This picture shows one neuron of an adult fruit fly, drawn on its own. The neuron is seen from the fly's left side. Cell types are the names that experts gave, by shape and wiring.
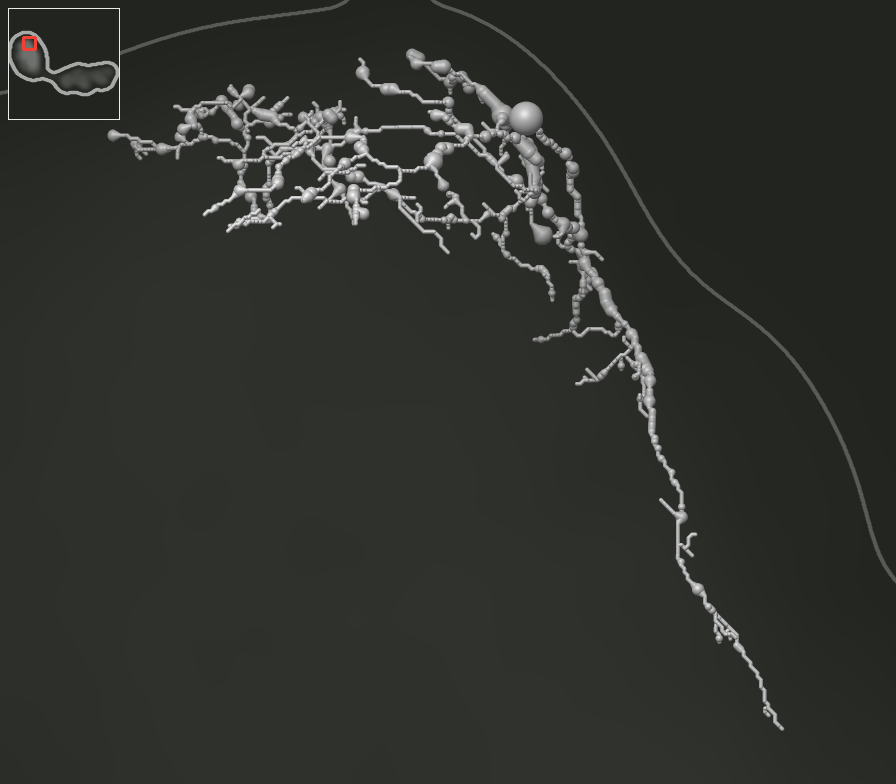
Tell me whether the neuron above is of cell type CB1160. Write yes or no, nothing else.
no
